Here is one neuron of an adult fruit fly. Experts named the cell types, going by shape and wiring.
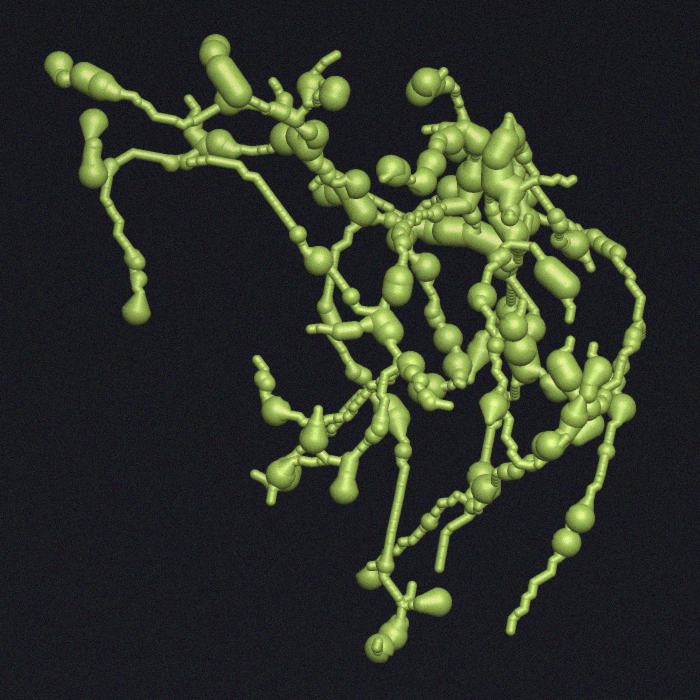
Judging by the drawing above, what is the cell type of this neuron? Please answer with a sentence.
The cell type is ENS2.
